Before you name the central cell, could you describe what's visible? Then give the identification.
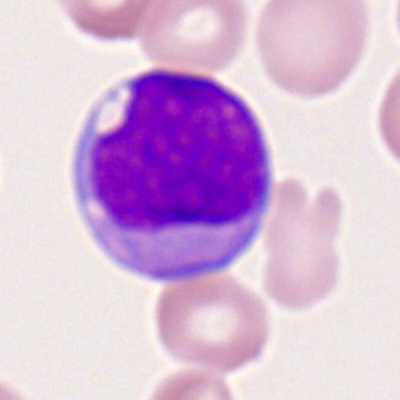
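The central cell has a round, smooth outline without surface projections. Several small pale pinkish spots, likely nucleoli, are scattered through the nucleus. At the upper left edge of the nucleus lies a small clear unstained area. No granules are visible in the cytoplasm. The cell is a myeloblast.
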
